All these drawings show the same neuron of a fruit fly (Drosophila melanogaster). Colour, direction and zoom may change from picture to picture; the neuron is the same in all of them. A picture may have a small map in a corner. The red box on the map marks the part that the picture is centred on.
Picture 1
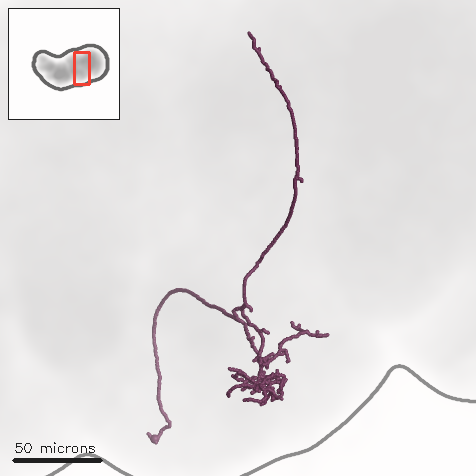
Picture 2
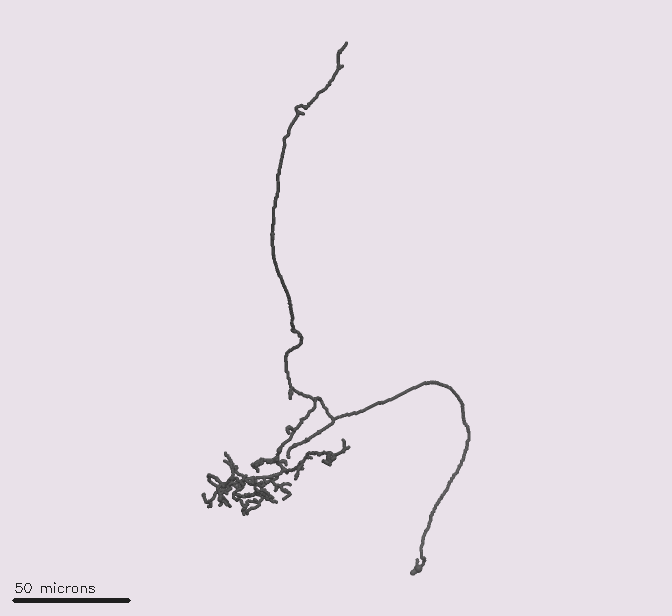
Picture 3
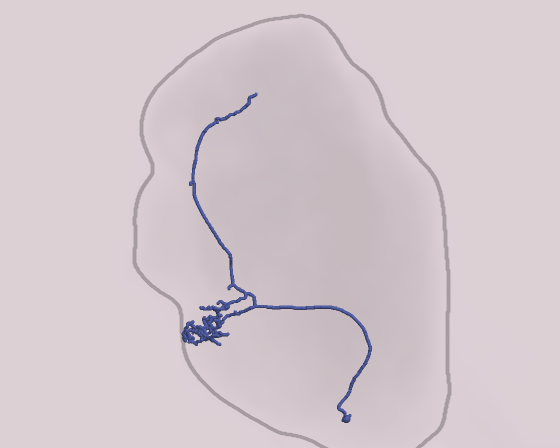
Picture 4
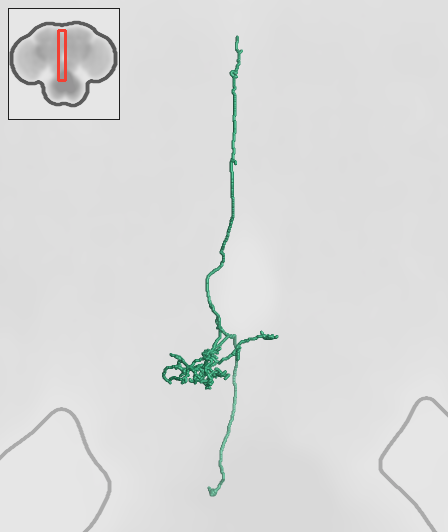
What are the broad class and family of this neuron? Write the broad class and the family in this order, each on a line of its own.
central-brain intrinsic neuron
hemilineage LB5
